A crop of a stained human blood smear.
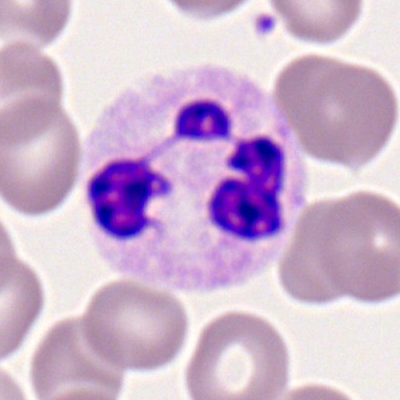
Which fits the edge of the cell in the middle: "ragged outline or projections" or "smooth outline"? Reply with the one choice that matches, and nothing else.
Smooth outline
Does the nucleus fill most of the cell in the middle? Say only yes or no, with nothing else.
No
